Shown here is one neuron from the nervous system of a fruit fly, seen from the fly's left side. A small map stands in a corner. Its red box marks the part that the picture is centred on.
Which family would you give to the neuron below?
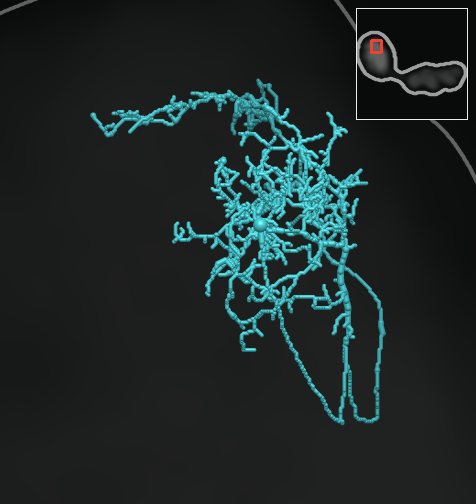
hemilineage LHl4_posterior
